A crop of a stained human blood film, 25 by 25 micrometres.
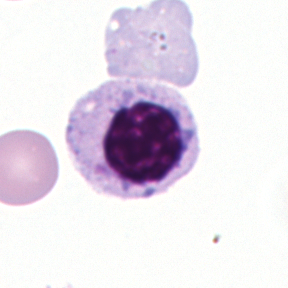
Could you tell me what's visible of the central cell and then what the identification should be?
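Cell about 11 micrometres across. Nucleus slightly off centre toward the right. Chromatin dark purple, coarsely clumped. Cytoplasm a pale greyish-blue rim, widest on the left. One small clear spot in the cytoplasm, upper left. Normoblast.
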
